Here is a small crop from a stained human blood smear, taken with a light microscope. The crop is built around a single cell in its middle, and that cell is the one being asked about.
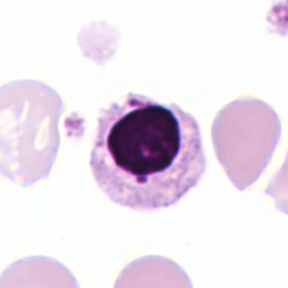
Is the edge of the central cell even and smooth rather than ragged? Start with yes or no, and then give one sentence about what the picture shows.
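No. The cell outline is roughly round with a slightly ragged edge.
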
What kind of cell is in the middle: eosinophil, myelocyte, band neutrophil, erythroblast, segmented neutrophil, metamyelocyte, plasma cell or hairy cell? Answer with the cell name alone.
erythroblast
